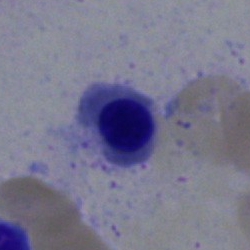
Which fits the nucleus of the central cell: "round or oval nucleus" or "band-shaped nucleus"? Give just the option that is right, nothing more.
Round or oval nucleus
